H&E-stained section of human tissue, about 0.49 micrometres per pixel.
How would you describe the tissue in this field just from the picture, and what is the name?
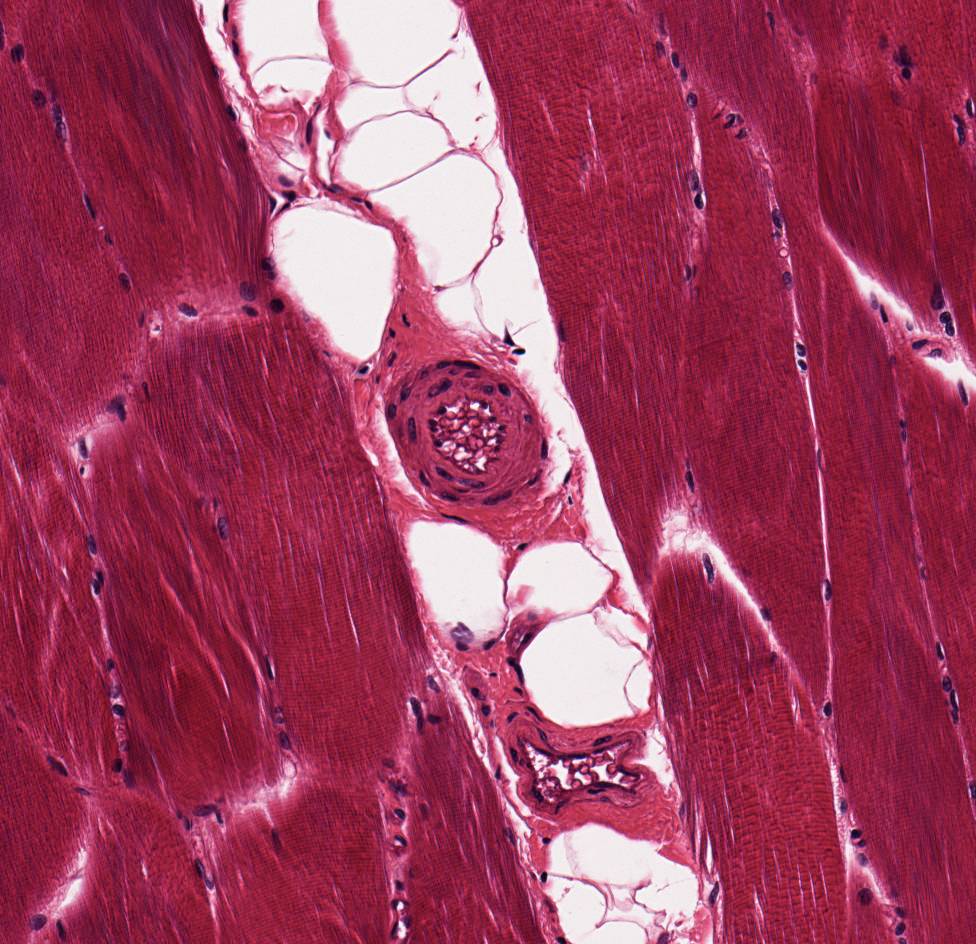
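Fine cross-striations run transversely across the deep pink cytoplasm of the muscle fibres. Flattened, elongated nuclei lie at the fibre edges. A central connective tissue band holds clusters of adipocytes, seen as empty white polygonal spaces. This is skeletal muscle.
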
